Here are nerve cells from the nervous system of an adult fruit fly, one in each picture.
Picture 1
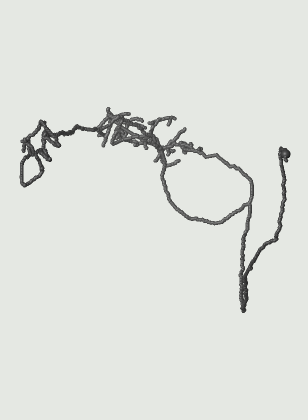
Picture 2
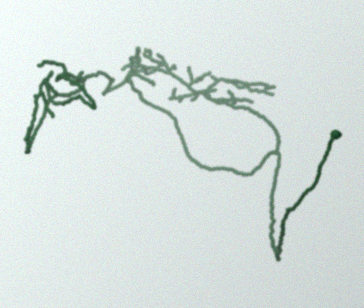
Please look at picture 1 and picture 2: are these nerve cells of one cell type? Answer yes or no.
yes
